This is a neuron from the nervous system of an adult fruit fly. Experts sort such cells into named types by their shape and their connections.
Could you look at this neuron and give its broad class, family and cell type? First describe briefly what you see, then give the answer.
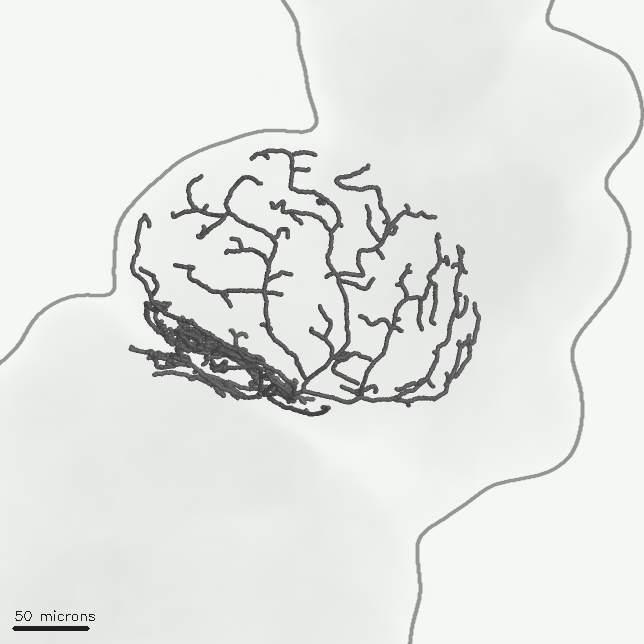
From left to right in the picture it spans about 250 microns. As drawn here it is wider than it is tall. This is a visual centrifugal neuron. The family is MeVC. Its cell type is MeVC21.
